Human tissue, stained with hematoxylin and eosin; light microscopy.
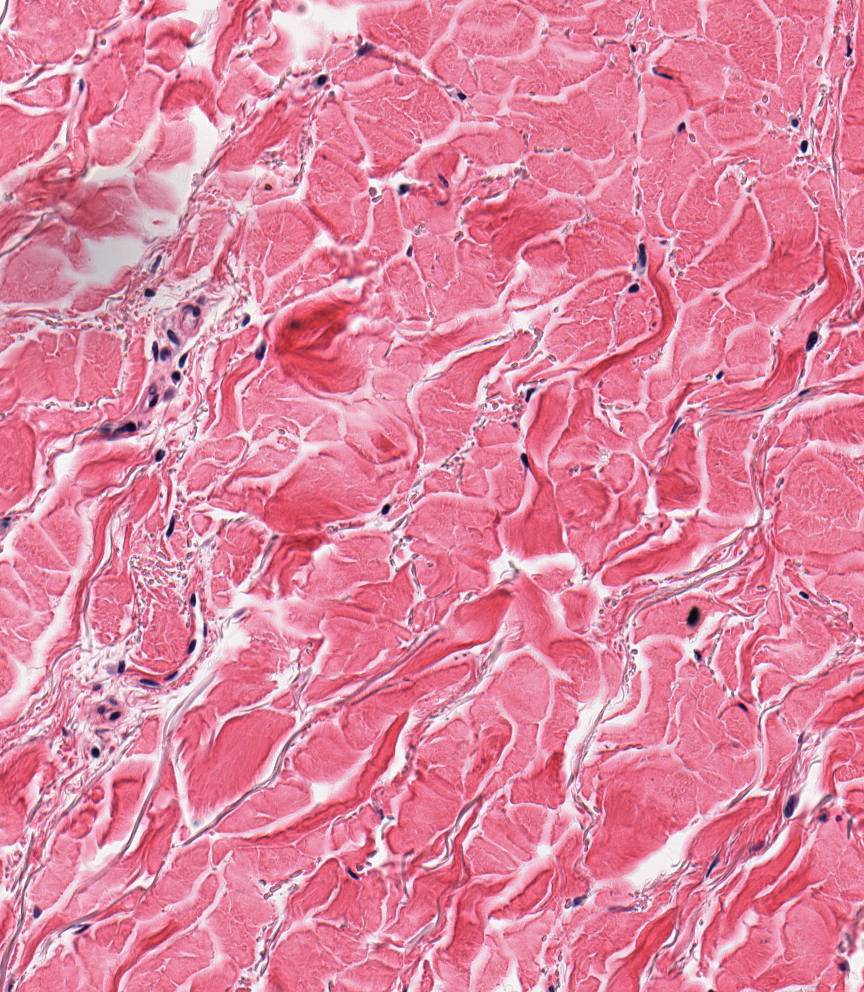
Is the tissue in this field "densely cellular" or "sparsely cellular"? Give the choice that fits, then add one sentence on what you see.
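Sparsely cellular. Nuclei are sparse, small and dark, and lie mostly in the thin spaces between fibres rather than in the centre of fibre profiles.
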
